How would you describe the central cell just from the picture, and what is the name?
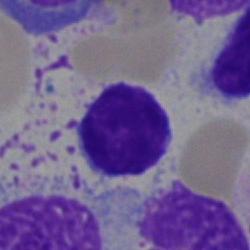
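First, the cell outline is roughly round. Second, little or no cytoplasm is visible around the nucleus. Third, the chromatin is dense and stained a deep dark purple. Fourth, no nucleoli can be seen in the nucleus. The cell is a lymphocyte.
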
